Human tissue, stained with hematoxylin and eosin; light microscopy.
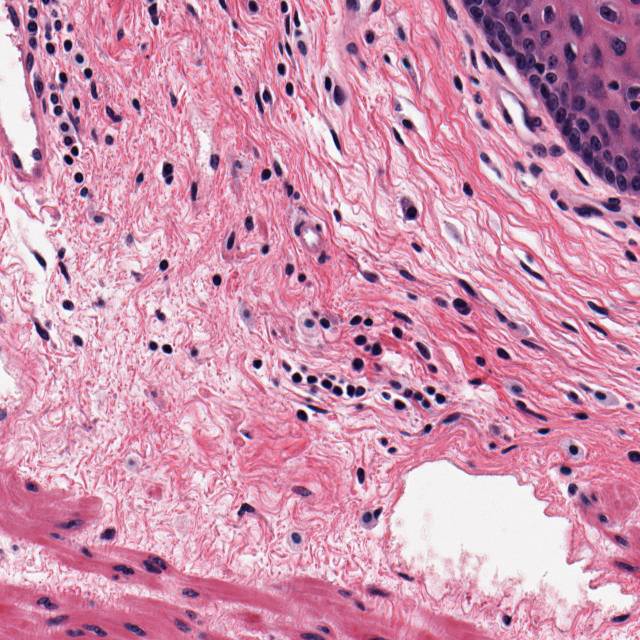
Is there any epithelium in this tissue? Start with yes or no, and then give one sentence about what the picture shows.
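Yes. Stratified squamous epithelium occupies the top right corner of the field.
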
